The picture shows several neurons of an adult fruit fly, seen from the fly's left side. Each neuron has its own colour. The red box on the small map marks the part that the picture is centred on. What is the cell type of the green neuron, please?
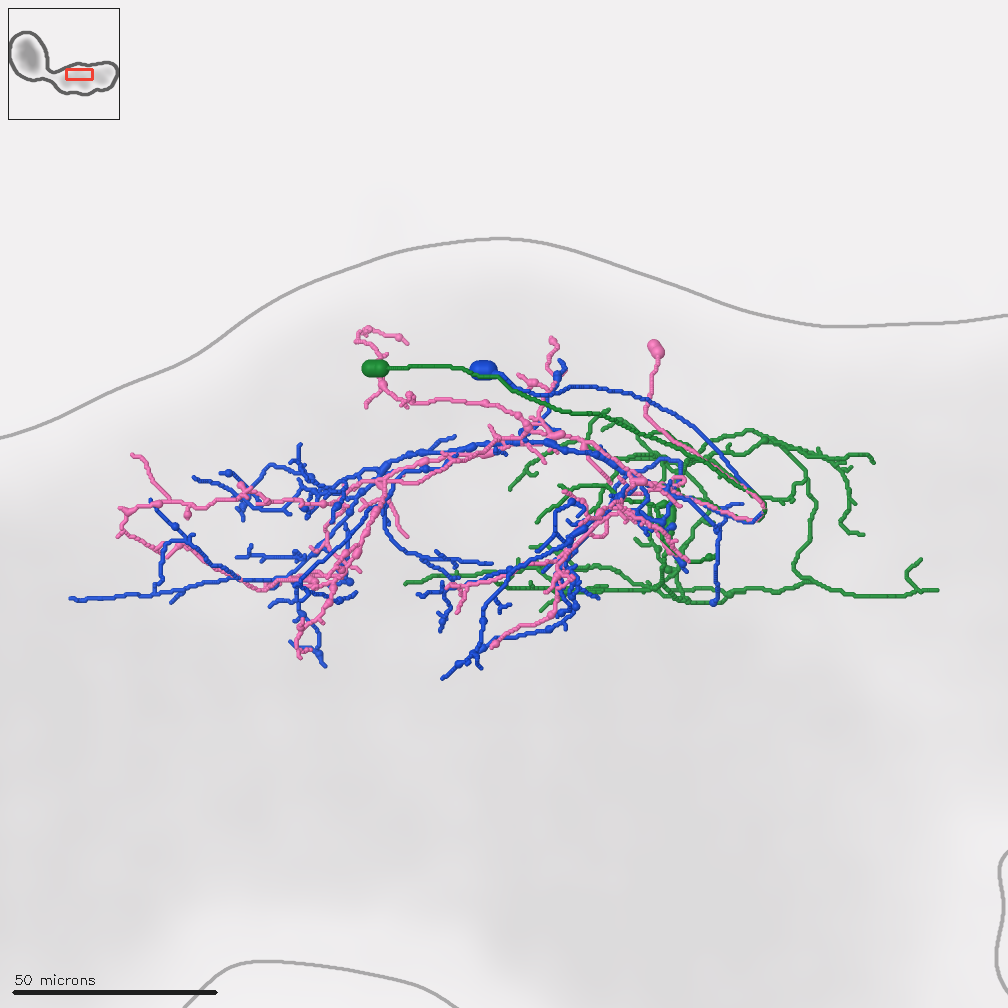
IN11B018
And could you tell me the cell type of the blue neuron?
IN11B019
